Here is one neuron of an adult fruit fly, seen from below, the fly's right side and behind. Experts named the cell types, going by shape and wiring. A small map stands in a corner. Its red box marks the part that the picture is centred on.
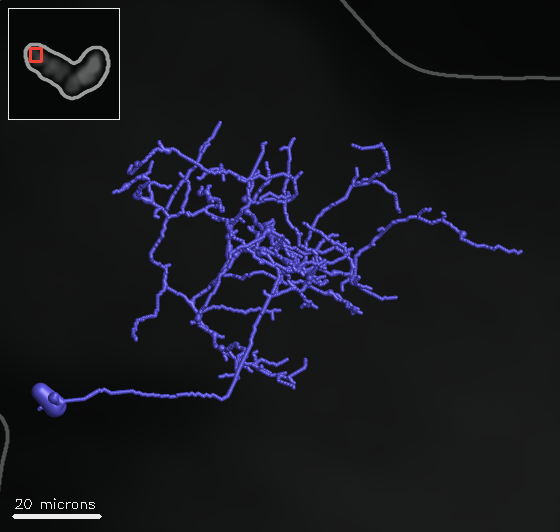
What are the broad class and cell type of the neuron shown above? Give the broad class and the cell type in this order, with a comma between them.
nerve-cord intrinsic neuron, INXXX295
